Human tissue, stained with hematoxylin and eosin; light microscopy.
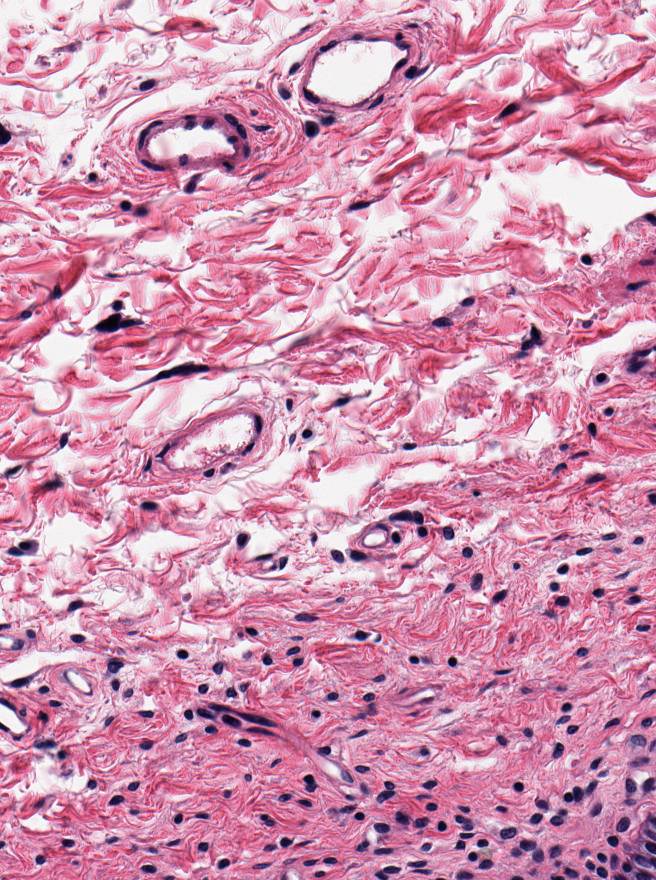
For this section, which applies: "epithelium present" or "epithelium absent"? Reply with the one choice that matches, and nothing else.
Epithelium absent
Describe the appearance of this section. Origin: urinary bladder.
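Loose, sparsely cellular collagenous stroma occupies the upper two-thirds of the field, while the lower third is denser and more cellular. Within this lower stroma lie many small dark nuclei, oval to spindle-shaped, scattered singly rather than in groups. Their crowding is greatest toward the lower right corner. Fat cells are absent from the field.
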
